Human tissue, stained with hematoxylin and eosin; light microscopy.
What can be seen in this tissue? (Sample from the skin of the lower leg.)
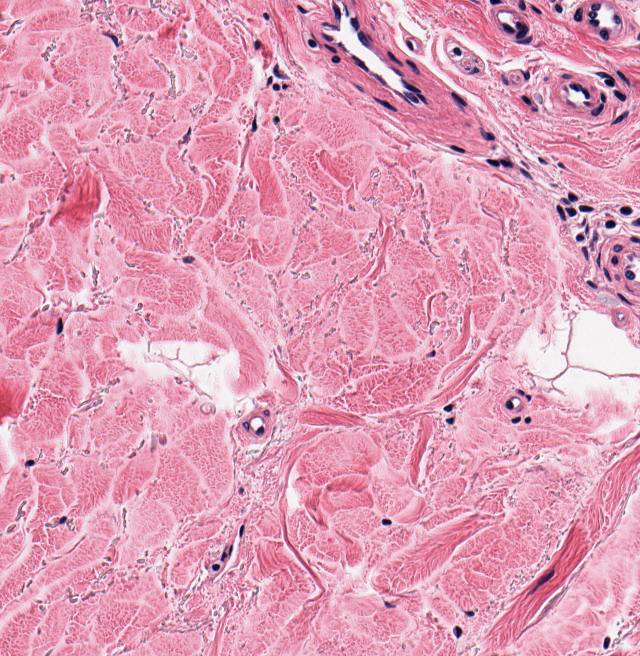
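Most of this field is pale pink fibre bundles interlacing in many directions. Among them the nuclei are sparse, small and dark. Up in the top right corner sits a cluster of small thick-walled vessels with many nuclei. Near the centre there's also a tiny vessel with a round open lumen.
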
